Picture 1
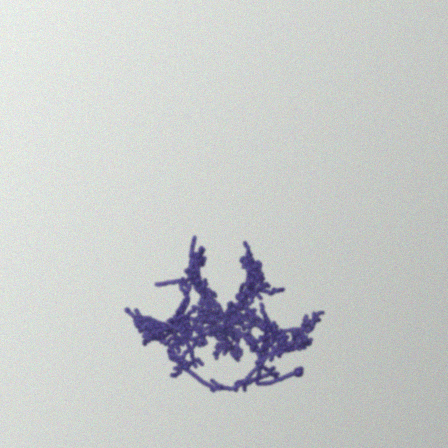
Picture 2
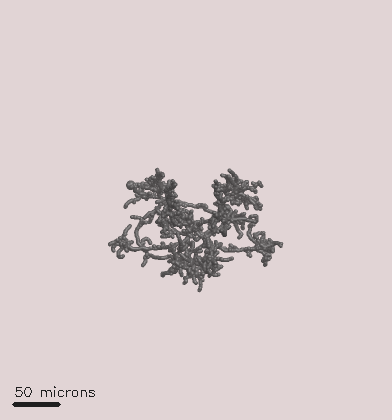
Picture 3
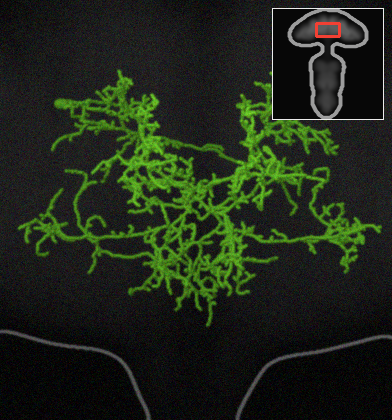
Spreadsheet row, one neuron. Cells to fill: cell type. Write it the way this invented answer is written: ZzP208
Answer: GNG119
